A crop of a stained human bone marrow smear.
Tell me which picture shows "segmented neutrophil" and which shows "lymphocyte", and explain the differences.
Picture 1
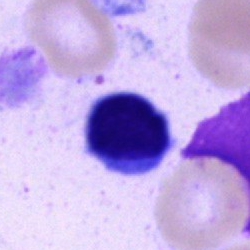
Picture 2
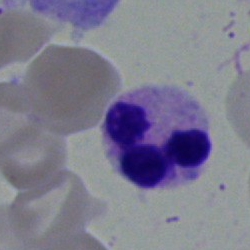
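First, the assignment: picture 1 holds the lymphocyte, picture 2 the segmented neutrophil. Outline: both cells are round, and the segmented neutrophil's edge is smooth. Nucleus: in the lymphocyte it fills most of the cell, with dense chromatin stained very dark purple. Amount of cytoplasm: the lymphocyte has only a little, showing mainly as a crescent along the lower edge.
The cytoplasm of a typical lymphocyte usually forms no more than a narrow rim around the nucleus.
Colour of cytoplasm: blue in the lymphocyte, pale lilac in the segmented neutrophil.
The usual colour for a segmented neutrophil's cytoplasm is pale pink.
Vacuoles: none in the lymphocyte's cytoplasm. Surroundings: pale red cells that look unstained lie close to the left side of the segmented neutrophil.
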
